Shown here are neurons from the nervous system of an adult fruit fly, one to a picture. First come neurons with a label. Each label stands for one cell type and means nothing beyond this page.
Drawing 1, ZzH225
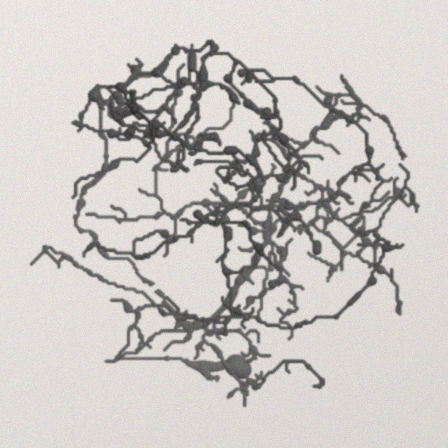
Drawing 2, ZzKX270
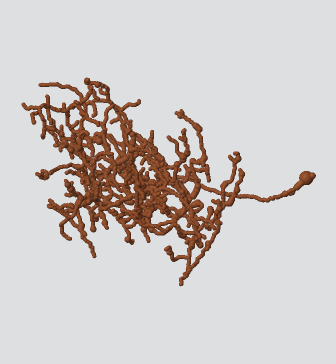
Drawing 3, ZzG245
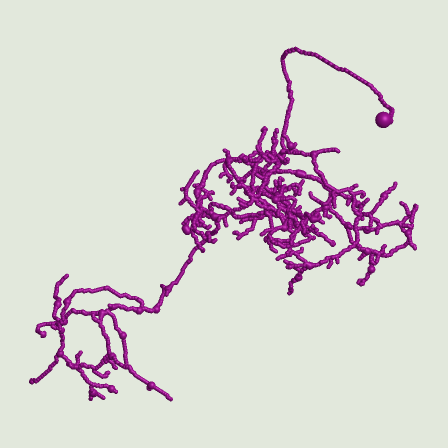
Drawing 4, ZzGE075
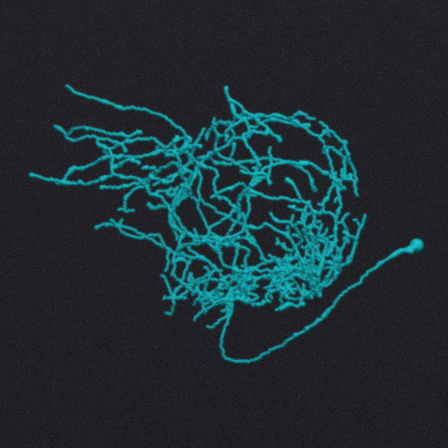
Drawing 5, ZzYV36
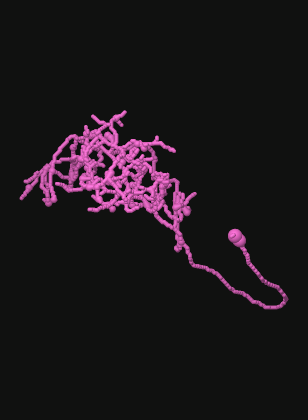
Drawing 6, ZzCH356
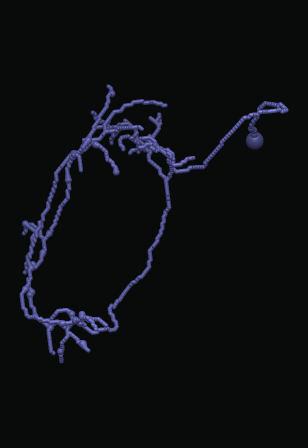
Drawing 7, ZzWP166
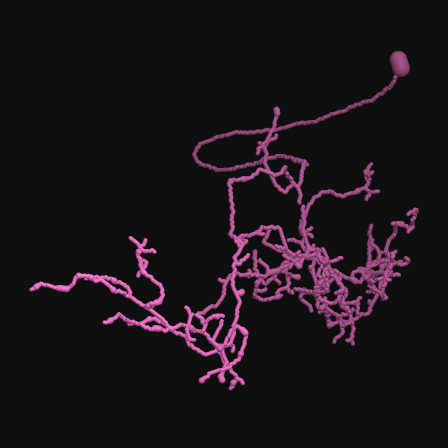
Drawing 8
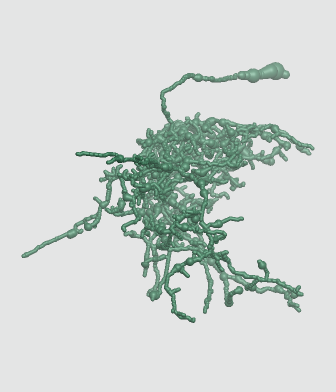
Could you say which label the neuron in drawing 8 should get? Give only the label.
ZzKX270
